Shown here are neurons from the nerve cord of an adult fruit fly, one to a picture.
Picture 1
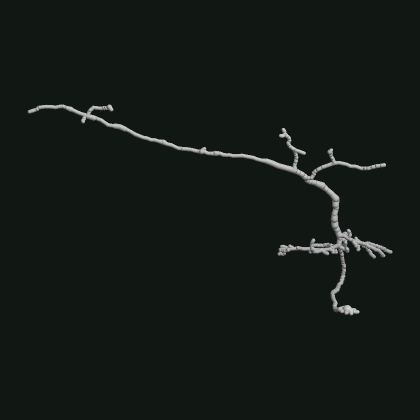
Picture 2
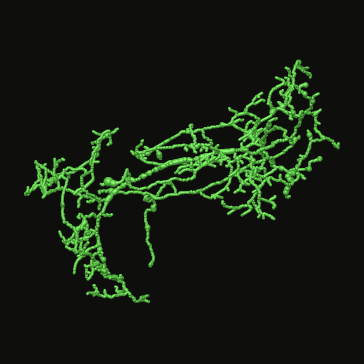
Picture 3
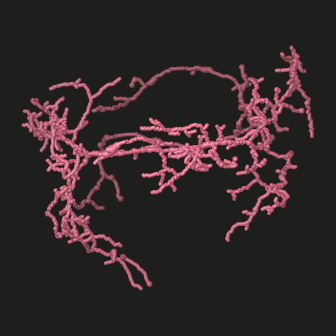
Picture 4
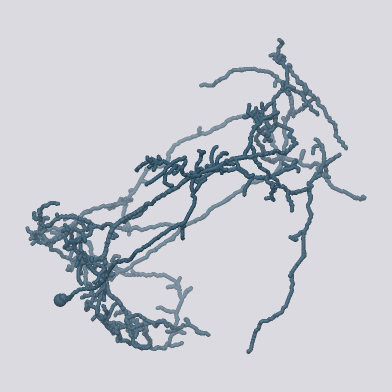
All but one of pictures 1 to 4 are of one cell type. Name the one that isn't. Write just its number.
1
